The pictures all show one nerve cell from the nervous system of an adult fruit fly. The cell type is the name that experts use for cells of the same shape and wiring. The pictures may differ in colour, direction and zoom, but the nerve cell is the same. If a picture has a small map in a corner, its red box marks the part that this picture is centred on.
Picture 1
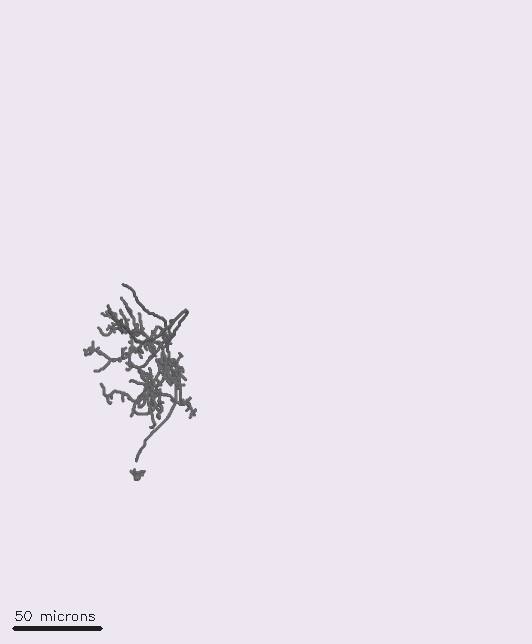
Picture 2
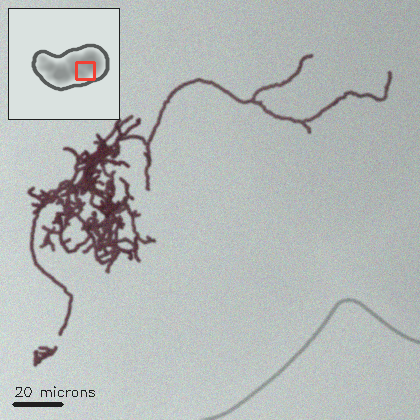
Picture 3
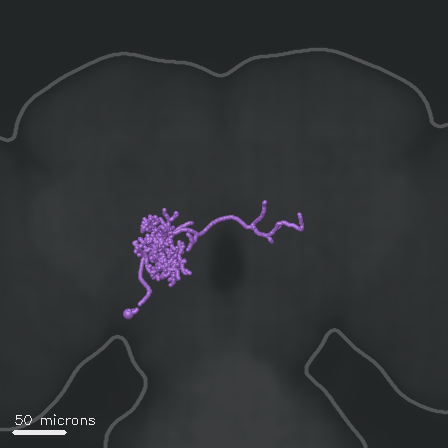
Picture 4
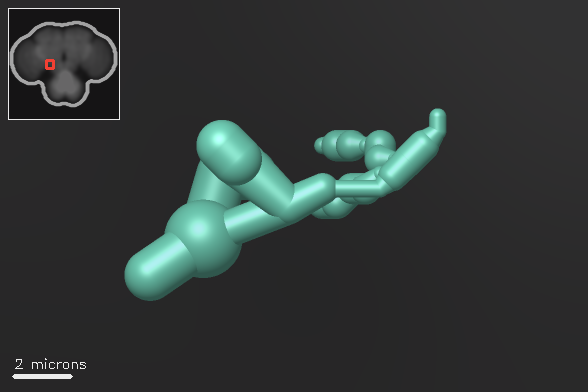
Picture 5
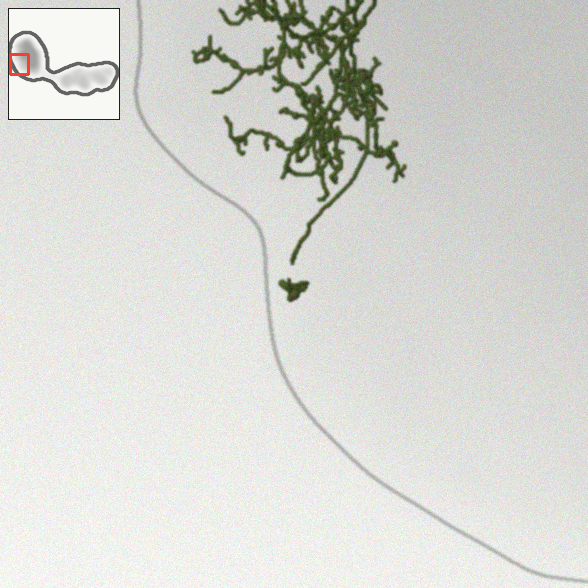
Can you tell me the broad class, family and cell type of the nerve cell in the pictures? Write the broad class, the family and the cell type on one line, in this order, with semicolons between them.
central-brain intrinsic neuron; hemilineage ALv2; CB3417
